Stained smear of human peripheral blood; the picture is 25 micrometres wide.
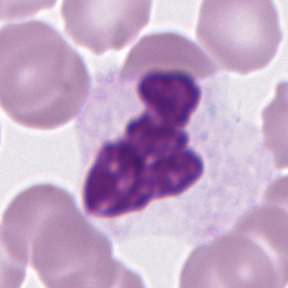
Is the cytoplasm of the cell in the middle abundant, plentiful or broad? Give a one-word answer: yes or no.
Yes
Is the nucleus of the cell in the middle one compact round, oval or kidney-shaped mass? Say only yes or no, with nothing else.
No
